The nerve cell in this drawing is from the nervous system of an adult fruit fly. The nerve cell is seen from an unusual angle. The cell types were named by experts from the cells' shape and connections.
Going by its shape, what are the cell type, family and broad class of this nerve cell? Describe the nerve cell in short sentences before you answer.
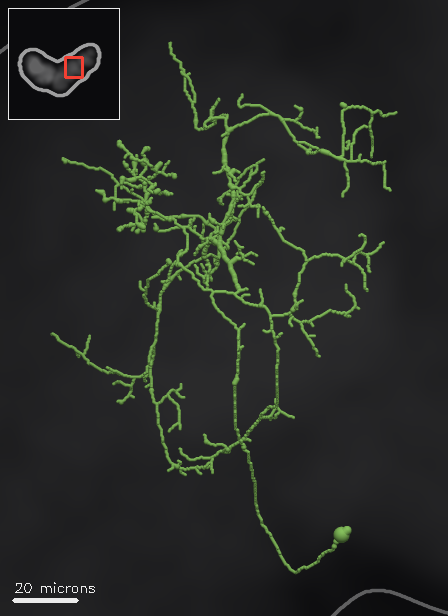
The cell body is at the lower right of the picture. From top to bottom in the picture it spans about 170 microns. The picture shows dozens of branch ends. It is of cell type IN03B057. The family is hemilineage 03B. Its broad class is nerve-cord intrinsic neuron.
